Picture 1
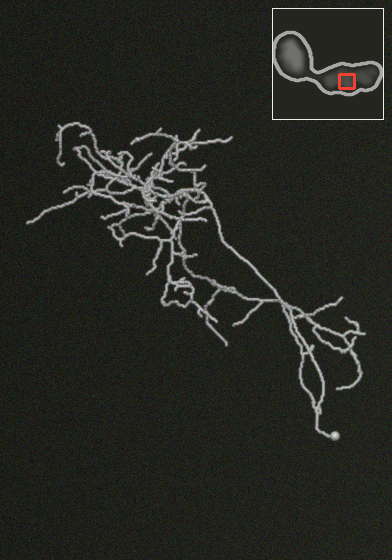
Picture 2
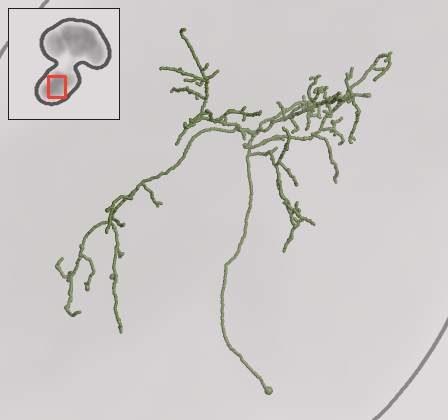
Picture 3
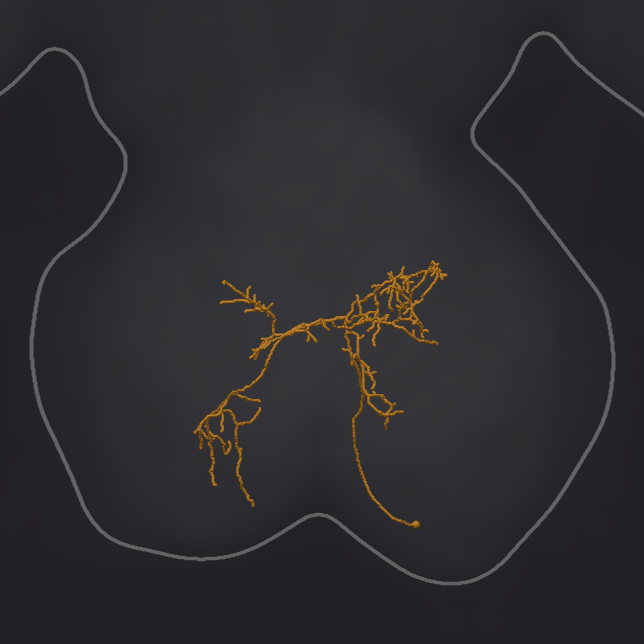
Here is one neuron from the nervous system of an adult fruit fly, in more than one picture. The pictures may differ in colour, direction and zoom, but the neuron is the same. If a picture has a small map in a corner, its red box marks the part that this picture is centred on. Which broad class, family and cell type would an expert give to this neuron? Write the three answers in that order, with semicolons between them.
nerve-cord intrinsic neuron; hemilineage 12B; IN12B063_b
